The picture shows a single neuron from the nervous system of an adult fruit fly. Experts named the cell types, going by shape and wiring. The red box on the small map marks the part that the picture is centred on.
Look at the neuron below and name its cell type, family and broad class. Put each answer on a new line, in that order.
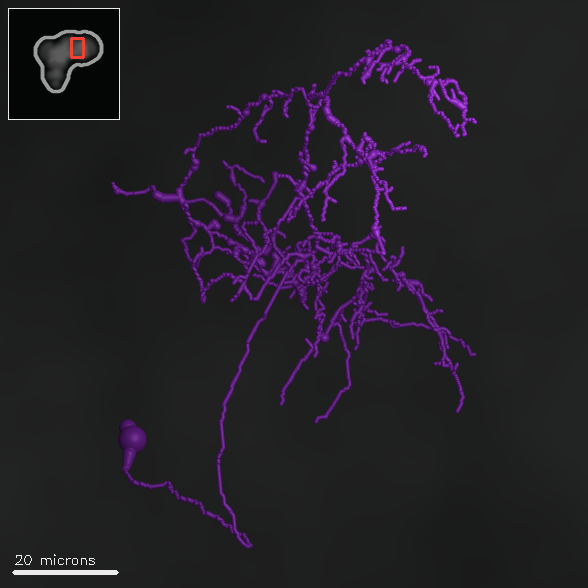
WED132
hemilineage DM5_ventral
central-brain intrinsic neuron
